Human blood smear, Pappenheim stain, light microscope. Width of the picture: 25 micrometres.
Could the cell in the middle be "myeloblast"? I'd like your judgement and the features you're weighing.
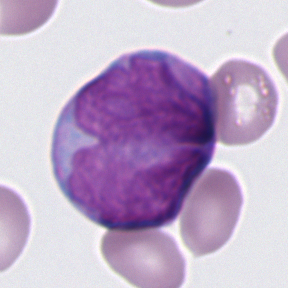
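The deciding feature is the deep notch entering the nucleus from its left side. The cell is an atypical promyelocyte, not a myeloblast.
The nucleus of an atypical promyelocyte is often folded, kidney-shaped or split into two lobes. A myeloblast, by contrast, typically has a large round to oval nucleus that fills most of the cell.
The nucleus here also fills most of the cell, which is compatible with either name. No granules are visible in the cytoplasm.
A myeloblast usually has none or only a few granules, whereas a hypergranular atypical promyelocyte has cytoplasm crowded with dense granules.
This absence of granules therefore does not count against myeloblast. The remaining features are a roughly round, smooth outline and scant, pale blue cytoplasm.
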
